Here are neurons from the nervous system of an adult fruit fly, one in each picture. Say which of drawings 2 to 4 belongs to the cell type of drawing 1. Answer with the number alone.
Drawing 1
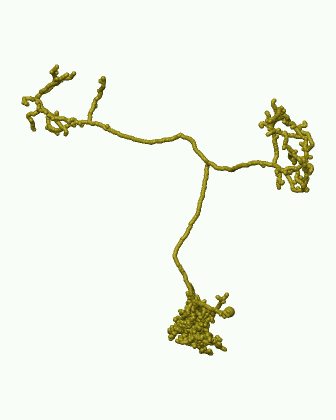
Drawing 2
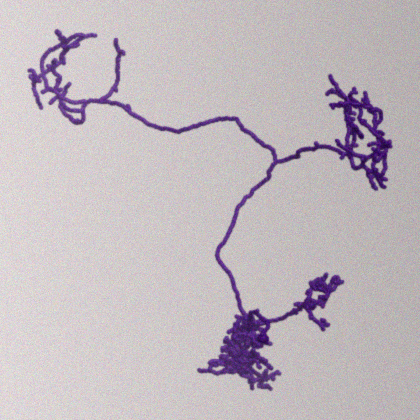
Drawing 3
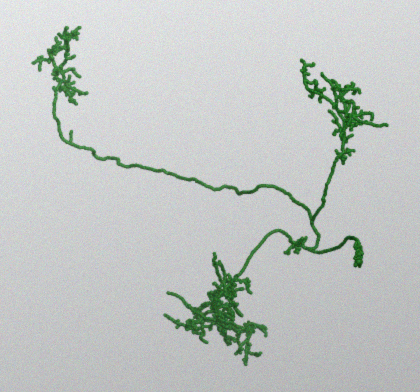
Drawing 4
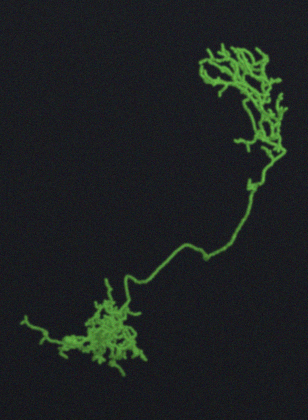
2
